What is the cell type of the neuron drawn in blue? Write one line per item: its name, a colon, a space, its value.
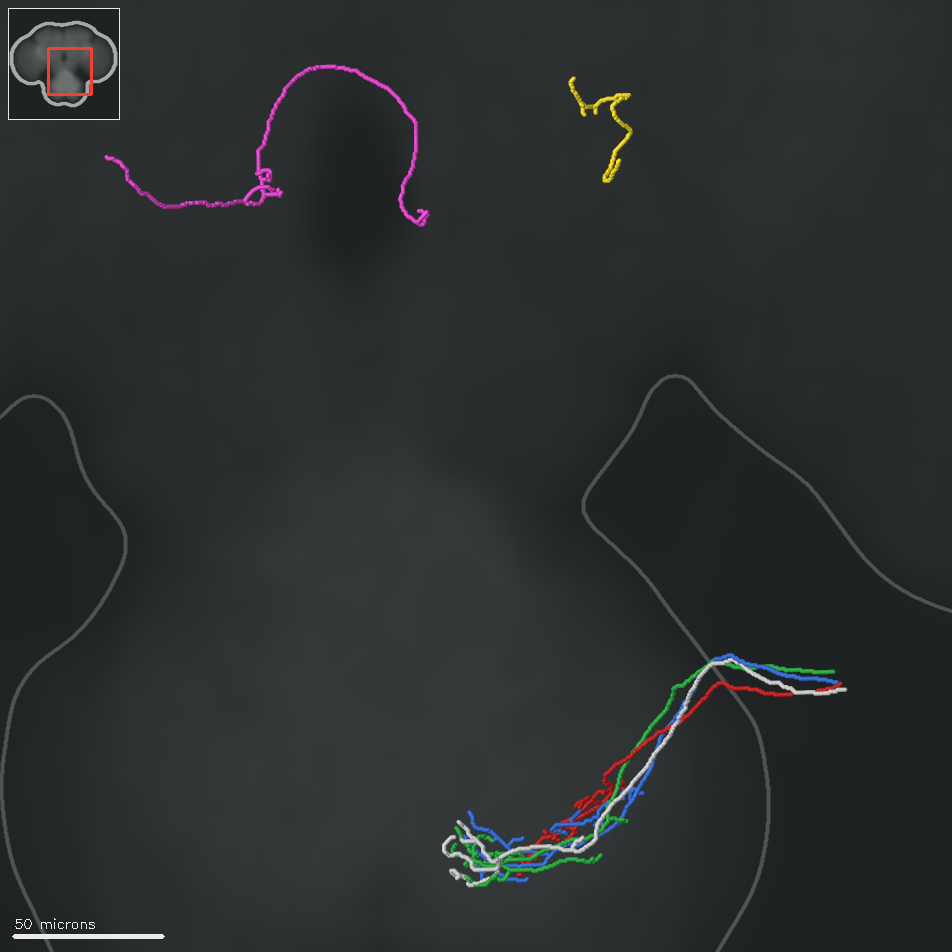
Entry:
cell type: WG2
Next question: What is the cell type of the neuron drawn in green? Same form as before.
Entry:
cell type: WG3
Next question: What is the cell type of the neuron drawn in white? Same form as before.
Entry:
cell type: WG1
